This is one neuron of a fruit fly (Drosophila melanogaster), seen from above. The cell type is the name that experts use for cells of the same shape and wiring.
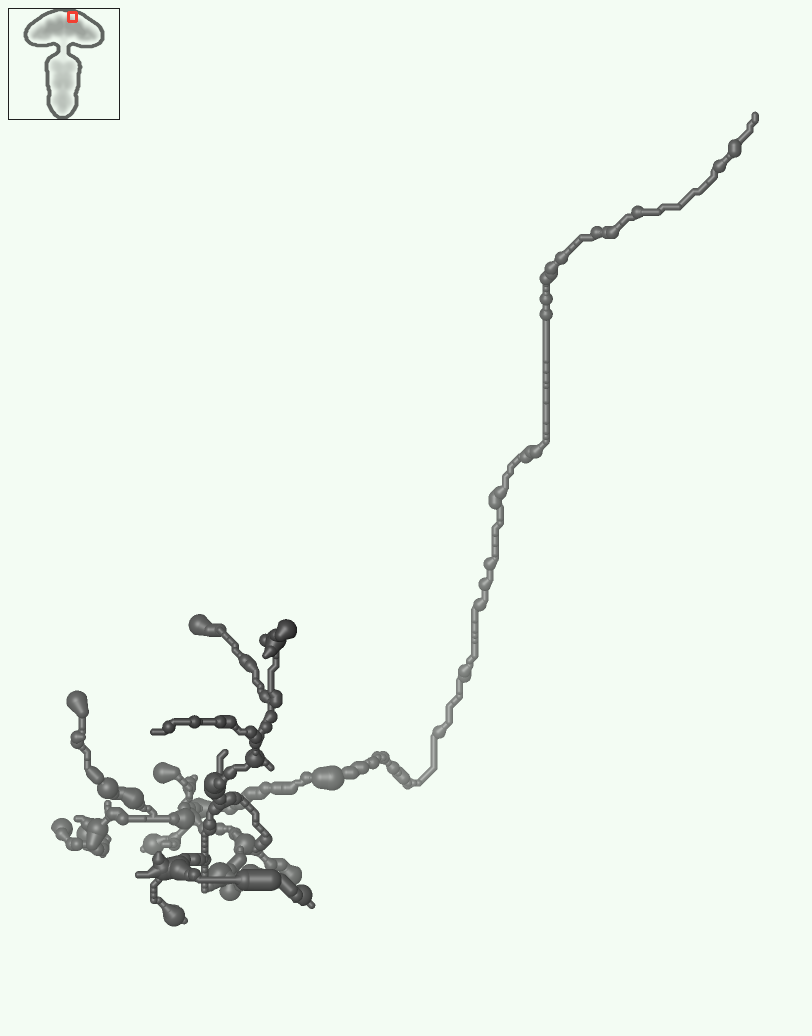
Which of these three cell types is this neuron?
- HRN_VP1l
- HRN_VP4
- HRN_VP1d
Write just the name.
HRN_VP1d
